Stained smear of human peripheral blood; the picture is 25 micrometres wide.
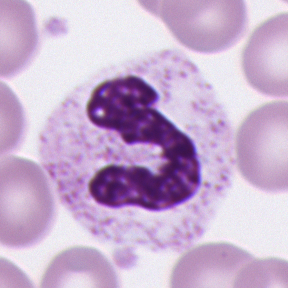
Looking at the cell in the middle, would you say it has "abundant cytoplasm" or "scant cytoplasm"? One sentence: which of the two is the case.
The cytoplasm of this cell is abundant.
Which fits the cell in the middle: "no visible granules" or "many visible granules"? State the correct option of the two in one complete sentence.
Within the cytoplasm of the cell there are many visible granules.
